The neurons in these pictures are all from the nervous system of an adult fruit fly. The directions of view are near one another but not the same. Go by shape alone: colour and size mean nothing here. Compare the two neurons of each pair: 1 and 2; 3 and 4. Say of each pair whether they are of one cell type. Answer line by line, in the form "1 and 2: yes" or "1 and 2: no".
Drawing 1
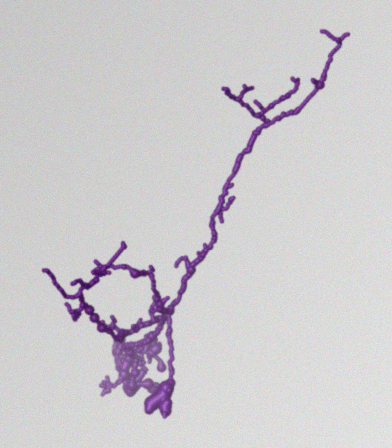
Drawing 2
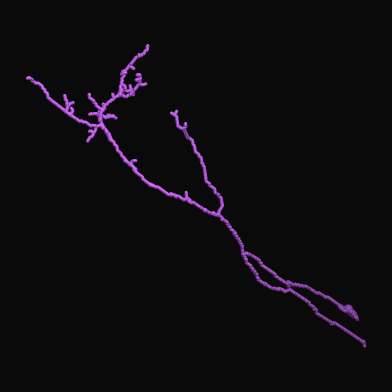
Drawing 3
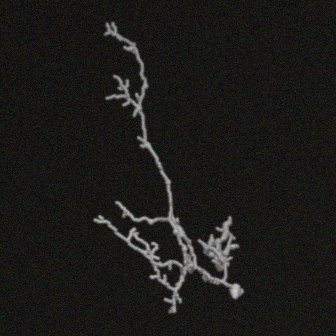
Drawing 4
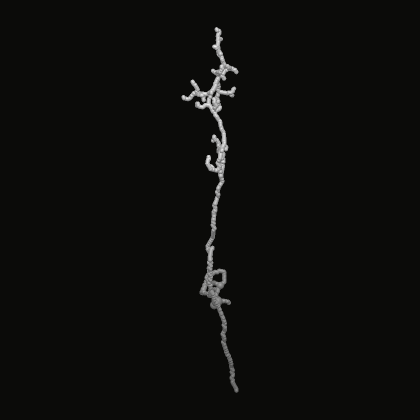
1 and 2: no
3 and 4: no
